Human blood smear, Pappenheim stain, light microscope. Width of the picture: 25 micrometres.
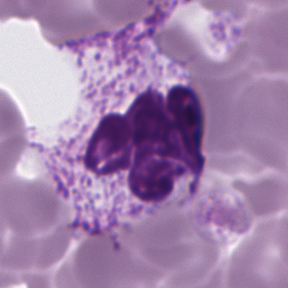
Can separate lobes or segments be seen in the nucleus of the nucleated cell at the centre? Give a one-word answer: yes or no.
Yes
